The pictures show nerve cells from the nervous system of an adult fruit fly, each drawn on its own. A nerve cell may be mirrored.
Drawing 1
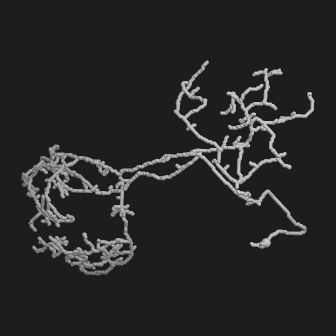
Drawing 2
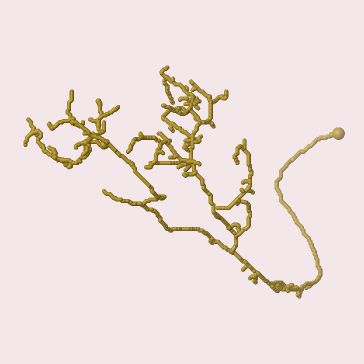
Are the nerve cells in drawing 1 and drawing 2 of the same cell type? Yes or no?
no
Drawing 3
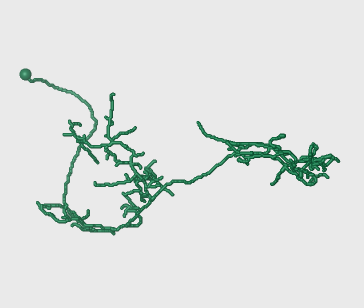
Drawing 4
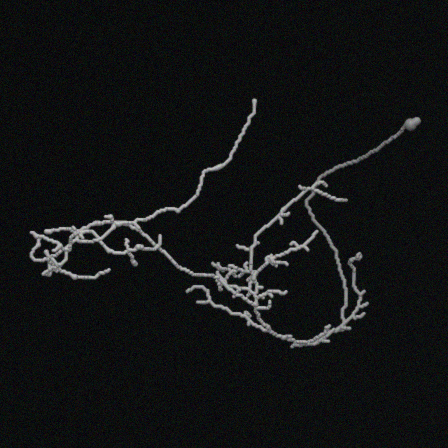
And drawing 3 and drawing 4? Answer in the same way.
yes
